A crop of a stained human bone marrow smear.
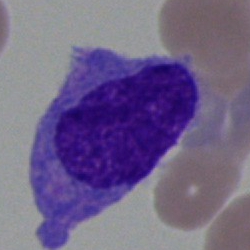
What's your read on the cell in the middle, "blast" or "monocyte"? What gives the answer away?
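That one's a blast. The nucleus sits off-centre, up toward the right, and the chromatin is dark purple with a fine, mottled, lacy look. There's a moderate rim of blue-violet cytoplasm, widest on the left and lower side of the nucleus, and a small rounded bleb pokes out from the bottom of the cell.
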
